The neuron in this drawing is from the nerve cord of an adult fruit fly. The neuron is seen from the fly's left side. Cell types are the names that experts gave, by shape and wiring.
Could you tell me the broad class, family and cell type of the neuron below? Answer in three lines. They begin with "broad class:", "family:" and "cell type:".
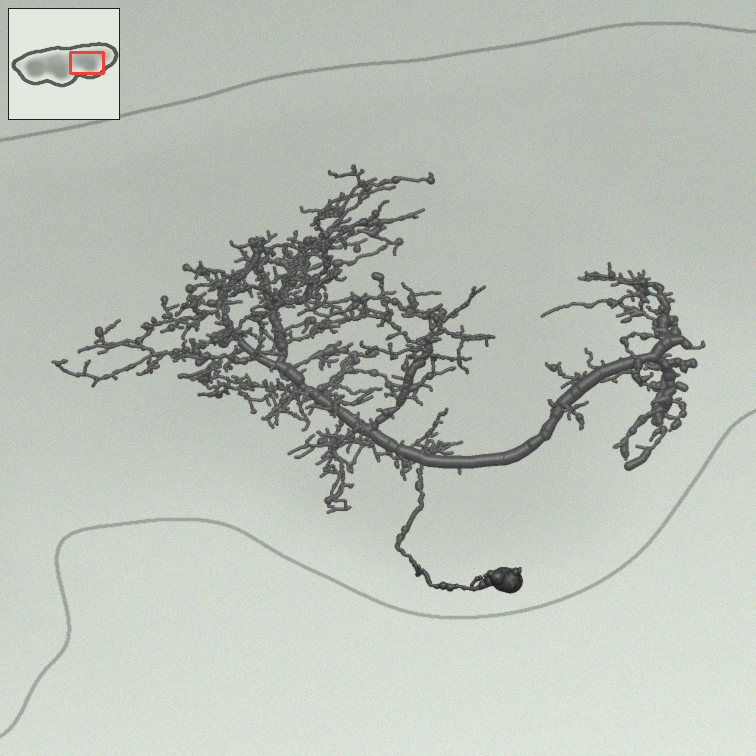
broad class: nerve-cord intrinsic neuron
family: hemilineage 13B
cell type: IN13B006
